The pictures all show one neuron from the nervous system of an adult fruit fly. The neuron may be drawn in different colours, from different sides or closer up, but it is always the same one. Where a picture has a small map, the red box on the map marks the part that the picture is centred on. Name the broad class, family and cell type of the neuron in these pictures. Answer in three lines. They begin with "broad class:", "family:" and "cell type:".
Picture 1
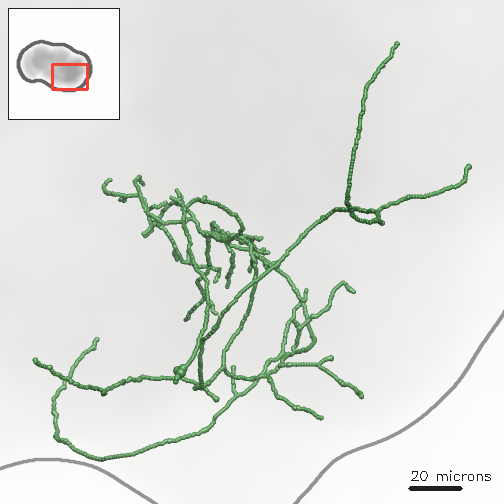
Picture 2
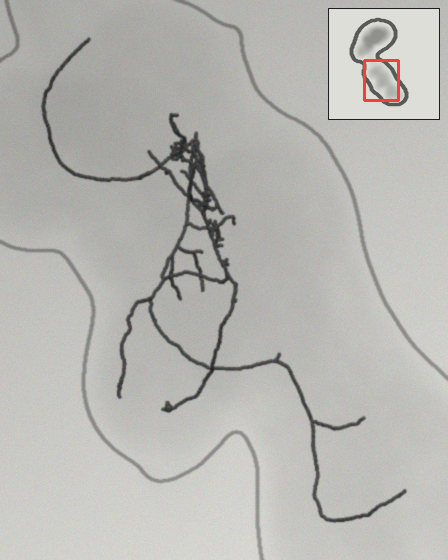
broad class: nerve-cord intrinsic neuron
family: hemilineage 12B
cell type: IN12B044_e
